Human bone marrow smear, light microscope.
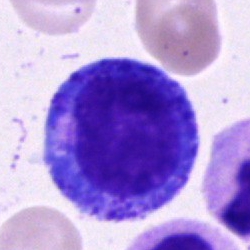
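Promyelocyte, the central cell of a stained human bone marrow smear. Its cytoplasm is stained deep blue and forms a rim that is widest on the left and lower sides of the nucleus. Beside the nucleus on the left, a paler area lies within the cytoplasm. The chromatin is finely textured, without coarse clumps.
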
